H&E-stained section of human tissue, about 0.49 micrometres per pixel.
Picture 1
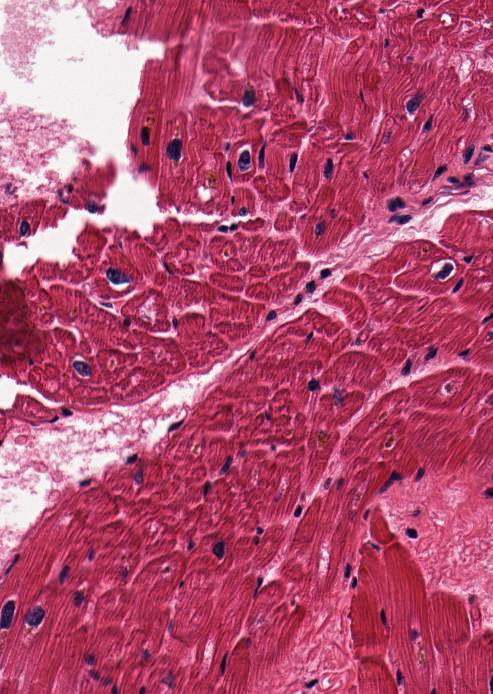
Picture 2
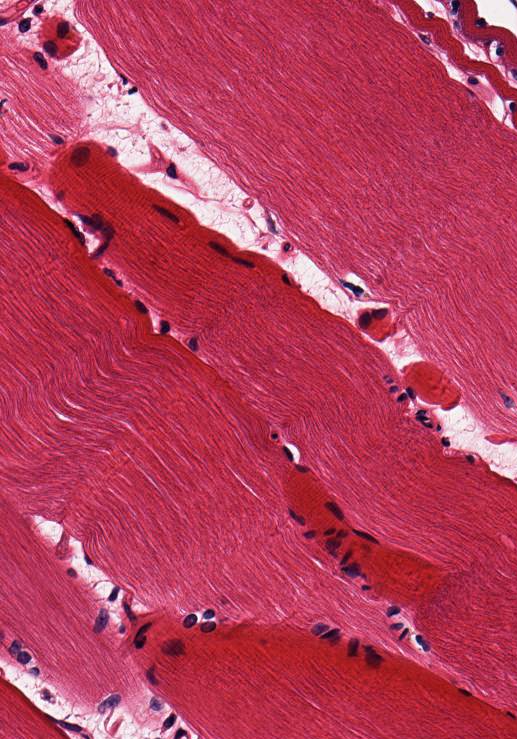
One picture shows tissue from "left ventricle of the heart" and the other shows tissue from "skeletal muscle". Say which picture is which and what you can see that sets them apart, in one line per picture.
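Picture 1: left ventricle of the heart. The muscle fibre nuclei lie centrally within the fibres.
Picture 2: skeletal muscle. The fibre nuclei are dark, flattened and elongated, lying at the edges of the fibres.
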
